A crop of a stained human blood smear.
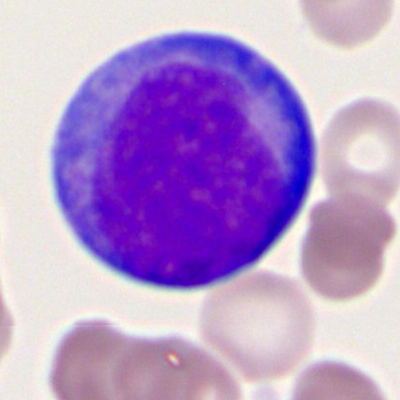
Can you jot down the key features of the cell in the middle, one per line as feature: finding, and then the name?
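Outline: round and smooth, as far as I can tell
Cytoplasm colour: deep blue
Cytoplasmic rim: widest on the left side, it seems
Granules: none that I can see
My answer: myeloblast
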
